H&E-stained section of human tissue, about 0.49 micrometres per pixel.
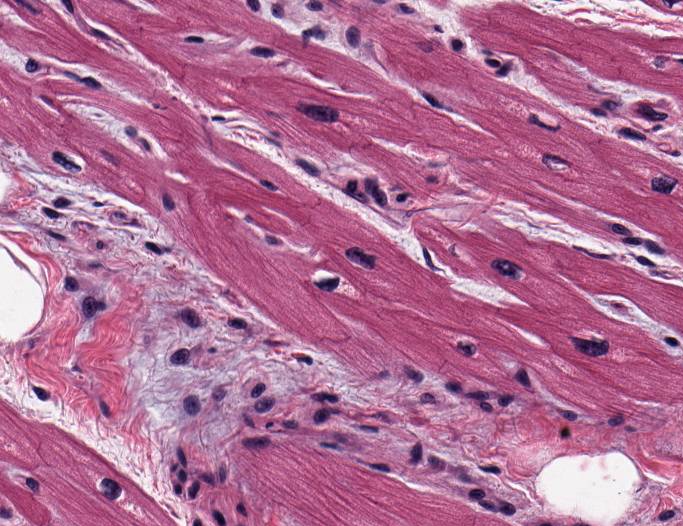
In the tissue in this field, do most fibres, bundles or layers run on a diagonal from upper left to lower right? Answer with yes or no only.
Yes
